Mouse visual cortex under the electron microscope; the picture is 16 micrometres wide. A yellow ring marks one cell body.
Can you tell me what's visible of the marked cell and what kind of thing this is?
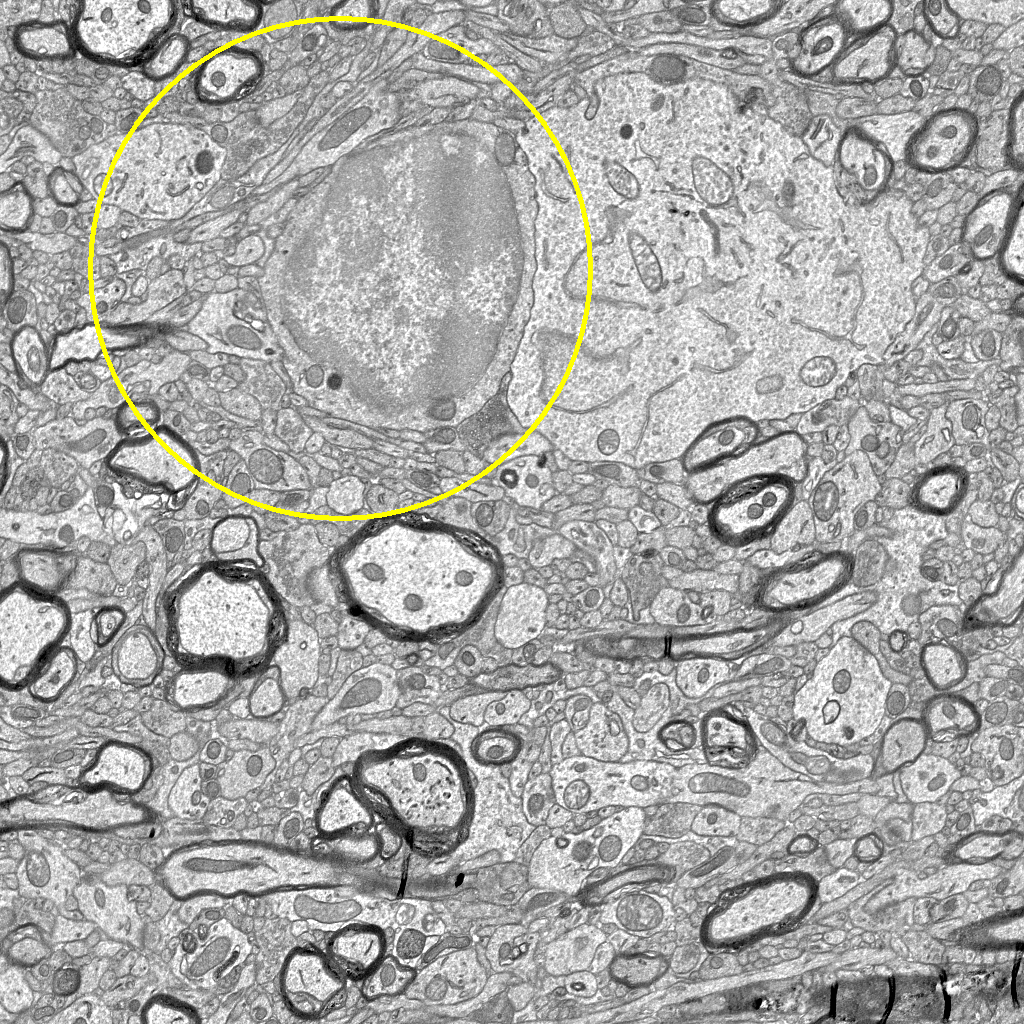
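Full nuclear outline lies within this plane of section. No distinct nucleolus. Nuclear envelope lacks deep infoldings. Small, round, very dark body in the cytoplasm at the lower left of the nucleus. Cell is an oligodendrocyte.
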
